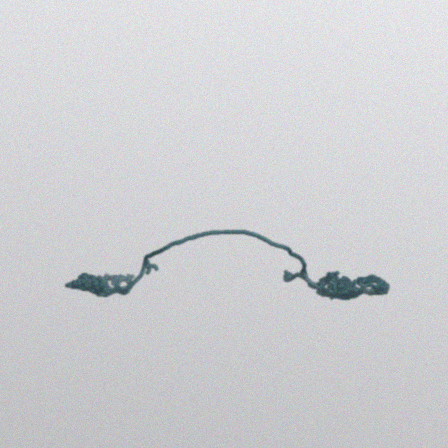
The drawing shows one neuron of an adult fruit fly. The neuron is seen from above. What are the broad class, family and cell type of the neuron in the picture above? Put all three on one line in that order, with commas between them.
optic-lobe intrinsic neuron, dCal, dCal1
